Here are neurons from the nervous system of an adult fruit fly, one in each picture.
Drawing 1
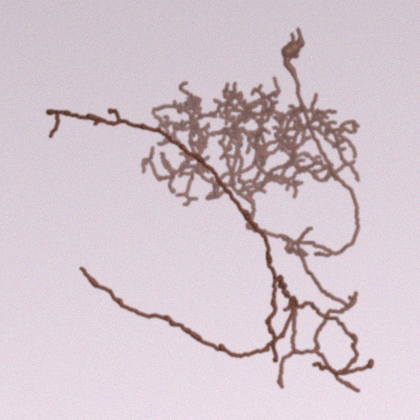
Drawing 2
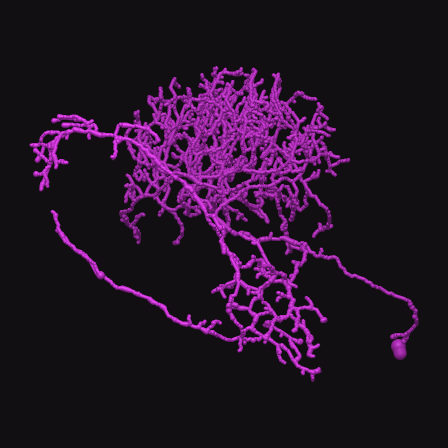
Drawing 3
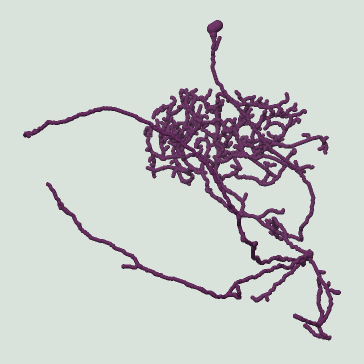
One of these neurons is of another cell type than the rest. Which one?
2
